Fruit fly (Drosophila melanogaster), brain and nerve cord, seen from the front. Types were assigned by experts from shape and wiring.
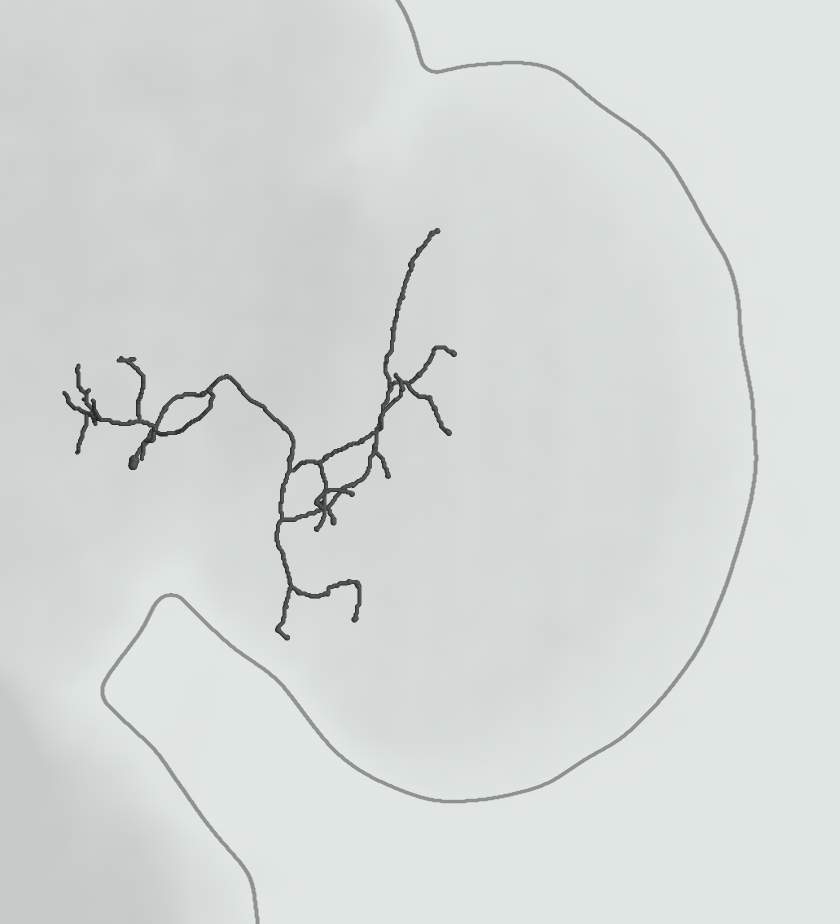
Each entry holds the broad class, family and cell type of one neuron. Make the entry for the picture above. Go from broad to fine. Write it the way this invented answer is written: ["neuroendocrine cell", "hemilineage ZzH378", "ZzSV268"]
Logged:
["visual centrifugal neuron", "LPT", "LPT112"]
